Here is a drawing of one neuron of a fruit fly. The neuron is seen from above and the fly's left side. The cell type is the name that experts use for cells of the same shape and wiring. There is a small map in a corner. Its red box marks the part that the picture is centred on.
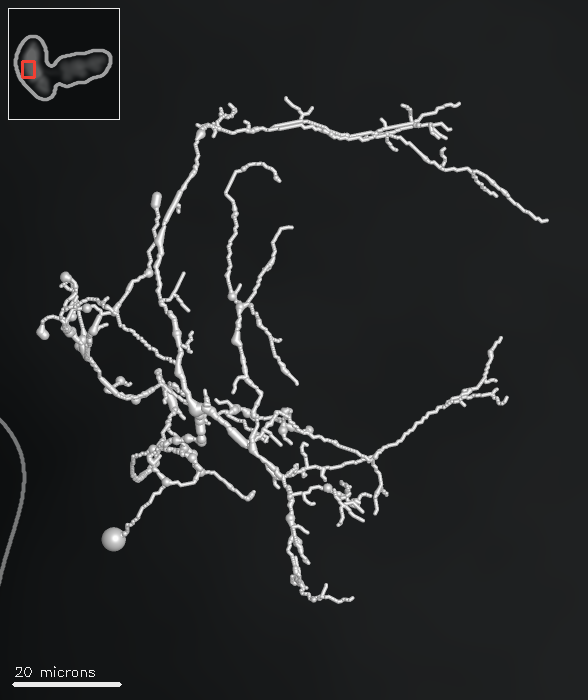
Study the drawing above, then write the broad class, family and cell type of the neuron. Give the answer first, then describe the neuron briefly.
Its broad class is central-brain intrinsic neuron. Its family is hemilineage AOTUv1_medial. It is of cell type AOTU021. It lies in the brain. By the scale bar it is about 95 microns wide in this view. Dozens of branch ends can be seen.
